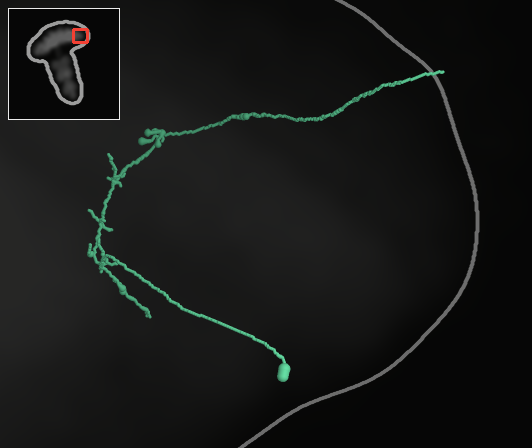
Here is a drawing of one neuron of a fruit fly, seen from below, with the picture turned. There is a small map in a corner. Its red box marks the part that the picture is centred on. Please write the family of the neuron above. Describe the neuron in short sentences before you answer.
The cell body can be seen at the bottom of the picture. In this view it is about as wide as it is tall. It is an optic-lobe intrinsic neuron. The family is C.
